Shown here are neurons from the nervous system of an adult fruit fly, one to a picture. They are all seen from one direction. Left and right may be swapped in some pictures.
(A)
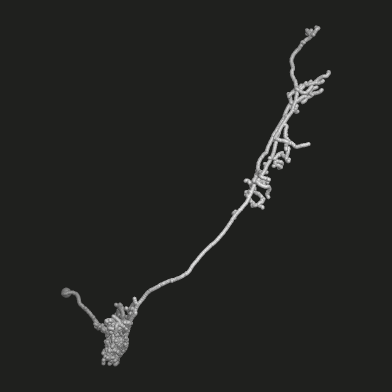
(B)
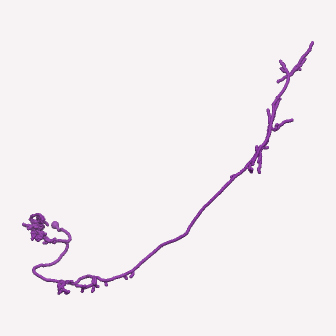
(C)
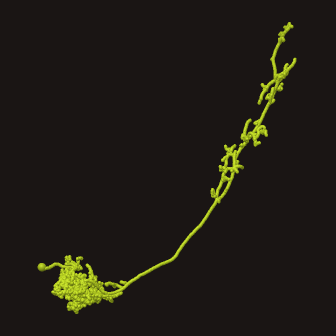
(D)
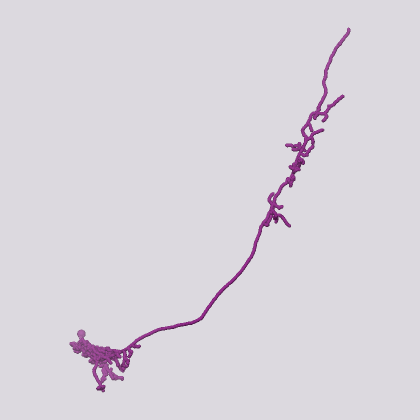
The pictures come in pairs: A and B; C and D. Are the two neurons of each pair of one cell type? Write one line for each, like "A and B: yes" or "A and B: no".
A and B: no
C and D: no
